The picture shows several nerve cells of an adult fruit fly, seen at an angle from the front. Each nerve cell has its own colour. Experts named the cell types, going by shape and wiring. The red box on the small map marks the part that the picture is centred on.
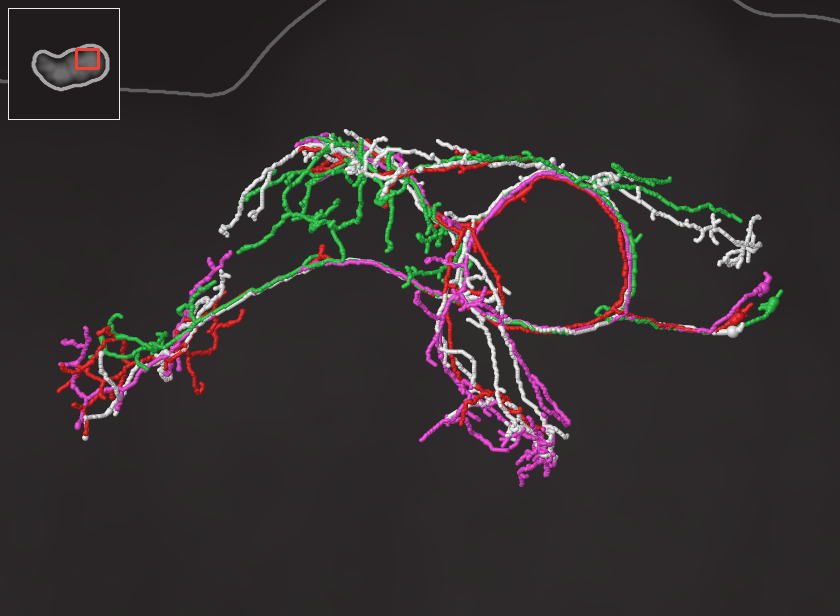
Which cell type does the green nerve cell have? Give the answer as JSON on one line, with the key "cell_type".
{"cell_type": "SMP018"}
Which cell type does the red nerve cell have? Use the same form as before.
{"cell_type": "SMP016_a"}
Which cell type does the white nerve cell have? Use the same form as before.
{"cell_type": "SMP017"}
